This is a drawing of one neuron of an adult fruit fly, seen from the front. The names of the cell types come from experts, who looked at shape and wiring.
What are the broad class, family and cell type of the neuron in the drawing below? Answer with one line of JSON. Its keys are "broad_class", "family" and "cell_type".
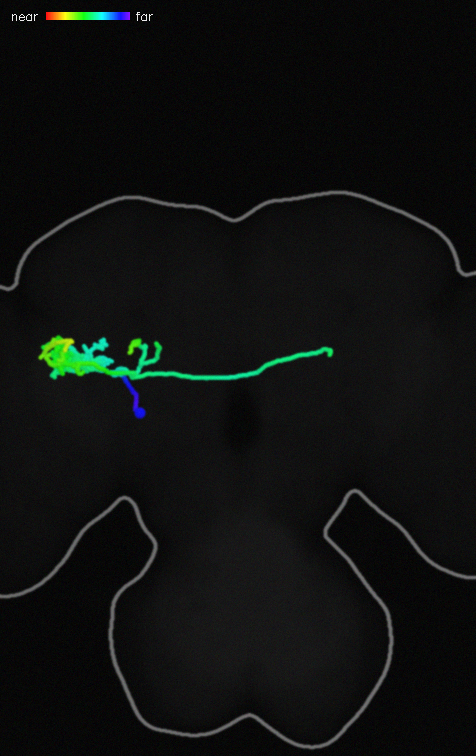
{"broad_class": "central-brain intrinsic neuron", "family": "hemilineage VLPl&p2_posterior", "cell_type": "AVLP519"}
